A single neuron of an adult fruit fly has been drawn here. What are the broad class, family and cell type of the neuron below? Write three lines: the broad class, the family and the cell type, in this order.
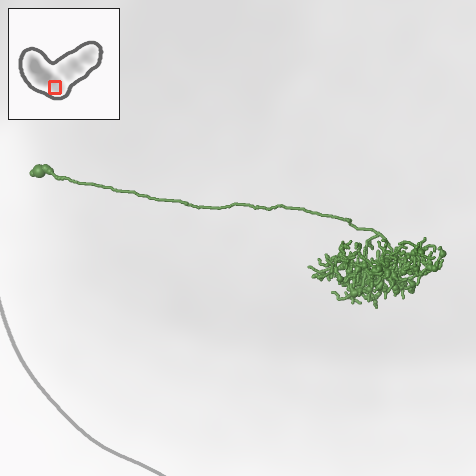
optic-lobe intrinsic neuron
Pm
Pm5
